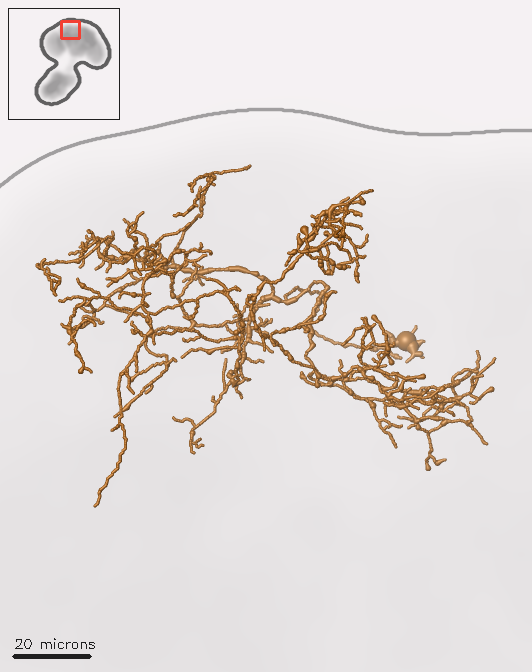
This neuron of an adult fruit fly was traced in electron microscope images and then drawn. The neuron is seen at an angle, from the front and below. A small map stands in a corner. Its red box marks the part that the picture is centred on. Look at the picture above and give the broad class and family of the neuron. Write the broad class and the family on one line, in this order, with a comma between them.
central-brain intrinsic neuron, hemilineage SLPpm3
